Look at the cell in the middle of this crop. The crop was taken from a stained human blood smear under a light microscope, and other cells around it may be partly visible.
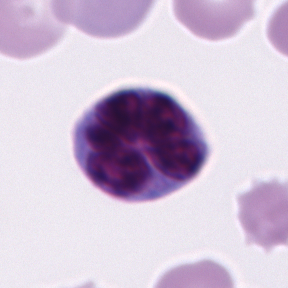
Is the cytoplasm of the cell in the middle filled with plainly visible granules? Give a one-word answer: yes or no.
No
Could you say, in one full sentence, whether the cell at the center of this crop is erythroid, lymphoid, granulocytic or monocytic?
Recorded as erythroid in lineage is the cell in the middle of the crop.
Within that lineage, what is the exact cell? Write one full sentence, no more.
Among the cells in view, the one in the middle is a normoblast.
